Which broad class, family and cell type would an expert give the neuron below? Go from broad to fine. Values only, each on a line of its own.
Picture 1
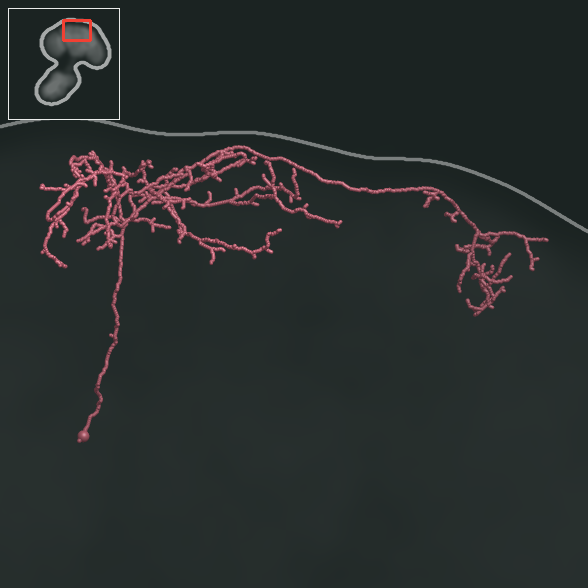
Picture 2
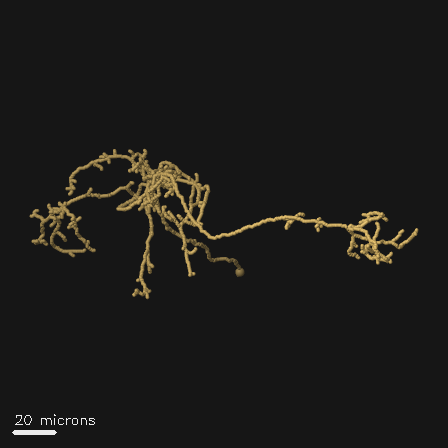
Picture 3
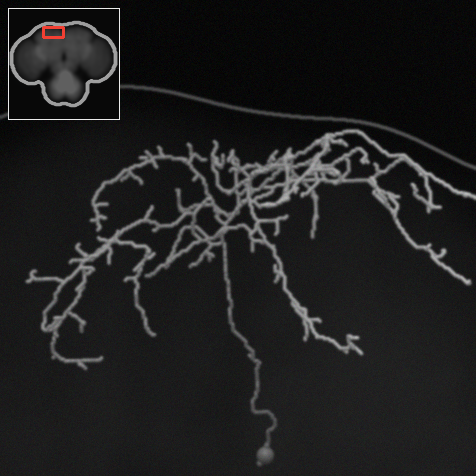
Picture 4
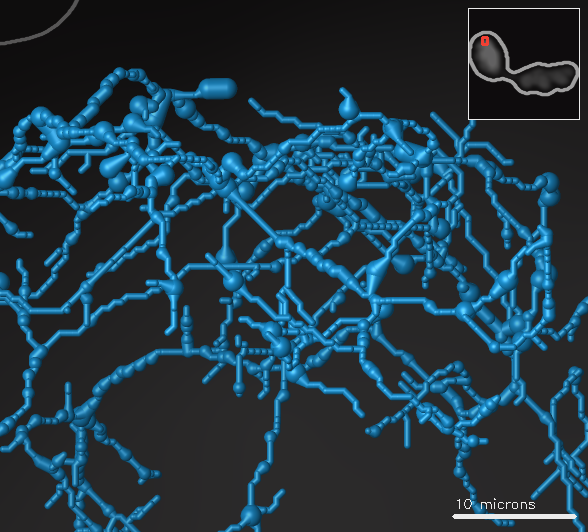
central-brain intrinsic neuron
hemilineage DM6_dorso_lateral
SIP076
